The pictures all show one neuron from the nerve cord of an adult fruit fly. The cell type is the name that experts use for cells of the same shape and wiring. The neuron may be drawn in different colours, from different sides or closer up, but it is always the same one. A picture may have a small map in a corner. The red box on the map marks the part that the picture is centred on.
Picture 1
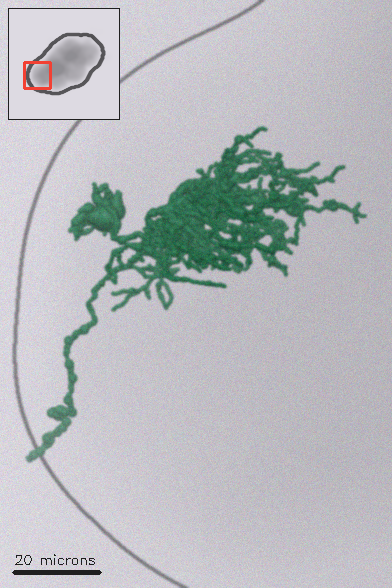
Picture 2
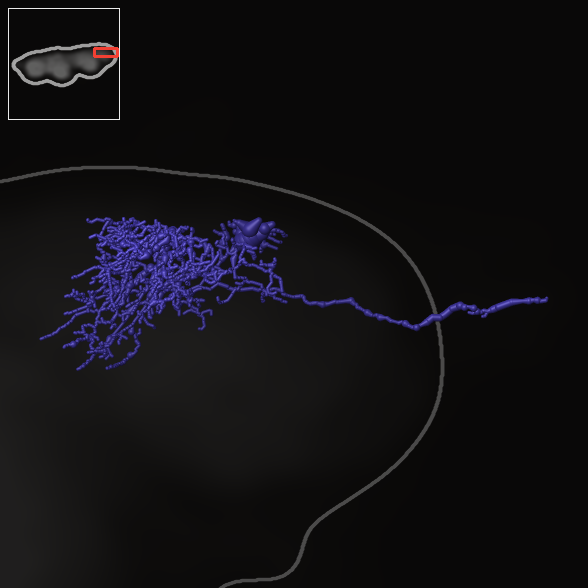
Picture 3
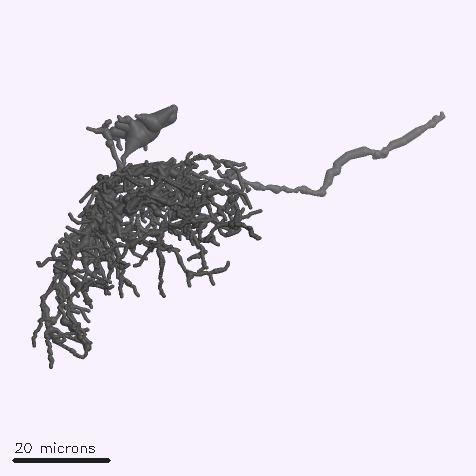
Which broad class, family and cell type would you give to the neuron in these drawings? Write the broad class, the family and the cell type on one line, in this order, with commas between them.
nerve-cord intrinsic neuron, hemilineage 06A, IN06A098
